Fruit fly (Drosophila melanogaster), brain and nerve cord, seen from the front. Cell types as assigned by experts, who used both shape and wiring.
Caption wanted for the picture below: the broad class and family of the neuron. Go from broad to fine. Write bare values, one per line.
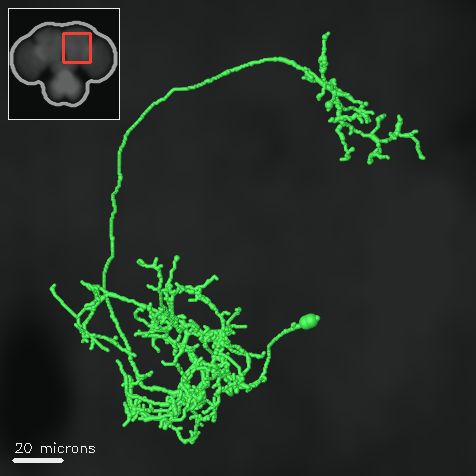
central-brain intrinsic neuron
hemilineage ALl1_ventral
